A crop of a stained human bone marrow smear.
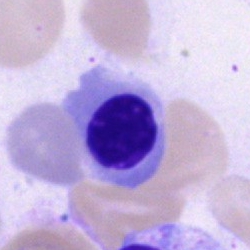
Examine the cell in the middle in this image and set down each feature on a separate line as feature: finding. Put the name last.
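Colour: the cytoplasm's a pale blue.
Rim: the cytoplasm is widest on the upper-left side of the nucleus.
Granules: none to be seen in the cytoplasm.
Edge: irregular, with a notch at the upper left.
So, erythroblast.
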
